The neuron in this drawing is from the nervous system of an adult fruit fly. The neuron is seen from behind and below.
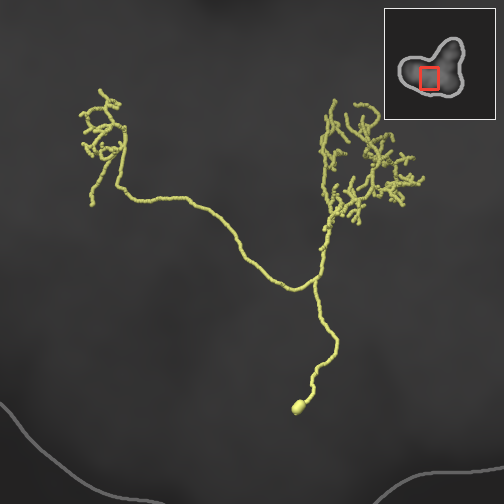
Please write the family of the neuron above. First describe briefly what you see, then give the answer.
The cell body is at the bottom of the picture. The picture shows dozens of branch ends. It is a central-brain intrinsic neuron. Its family is hemilineage LB3.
